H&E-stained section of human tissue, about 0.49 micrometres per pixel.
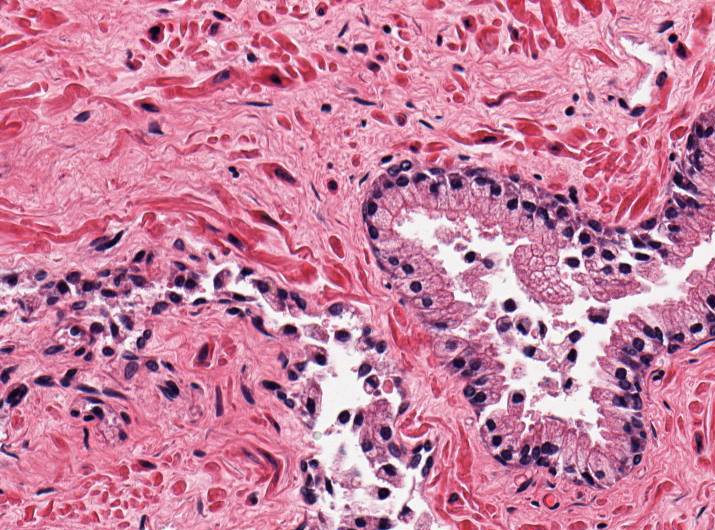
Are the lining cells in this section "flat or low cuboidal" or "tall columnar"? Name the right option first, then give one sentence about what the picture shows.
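Tall columnar. The gland is lined by a single layer of tall columnar cells.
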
